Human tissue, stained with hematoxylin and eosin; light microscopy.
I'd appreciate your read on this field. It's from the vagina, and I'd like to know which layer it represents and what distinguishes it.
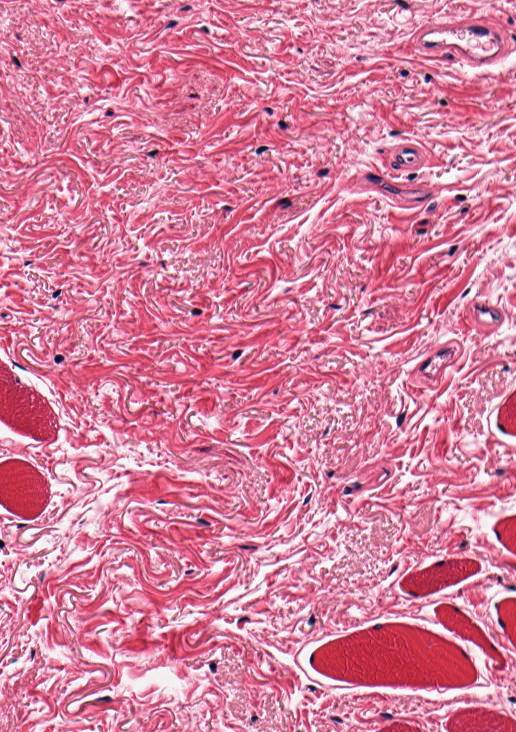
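Field: dense connective tissue. Check one: wavy pink collagen bundles run haphazardly across most of the field. Check two: small, dark, elongated fibroblast nuclei are sparse between them.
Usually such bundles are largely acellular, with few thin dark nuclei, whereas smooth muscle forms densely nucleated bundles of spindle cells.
Check three: muscle fibres stain a deeper, more uniform red than the collagen.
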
